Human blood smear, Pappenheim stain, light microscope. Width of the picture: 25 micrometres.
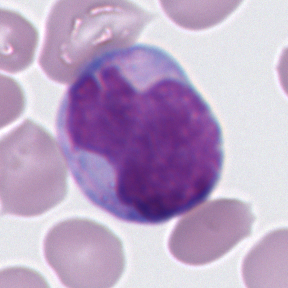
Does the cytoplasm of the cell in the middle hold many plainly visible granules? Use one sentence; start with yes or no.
No, its cytoplasm lacks visible granules entirely.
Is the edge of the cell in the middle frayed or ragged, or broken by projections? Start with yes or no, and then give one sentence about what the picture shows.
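No. The cell outline is smooth and oval.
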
